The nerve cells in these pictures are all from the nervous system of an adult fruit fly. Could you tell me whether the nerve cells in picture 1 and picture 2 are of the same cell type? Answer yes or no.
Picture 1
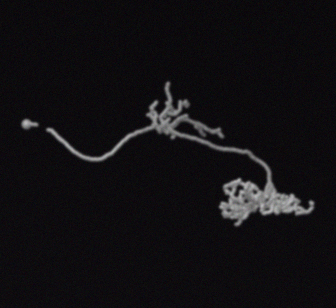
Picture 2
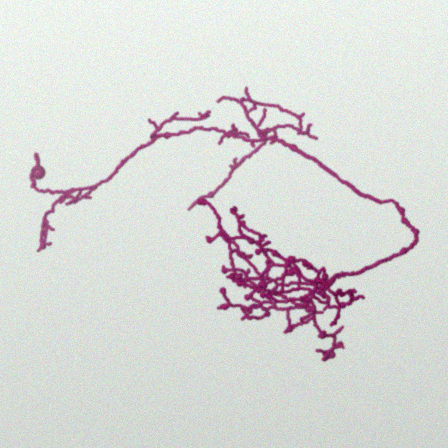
no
